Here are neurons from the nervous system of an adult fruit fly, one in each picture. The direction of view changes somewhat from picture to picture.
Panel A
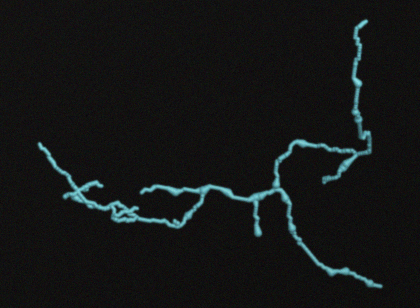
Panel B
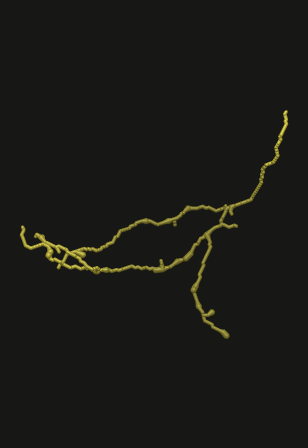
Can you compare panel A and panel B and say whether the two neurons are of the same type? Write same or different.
same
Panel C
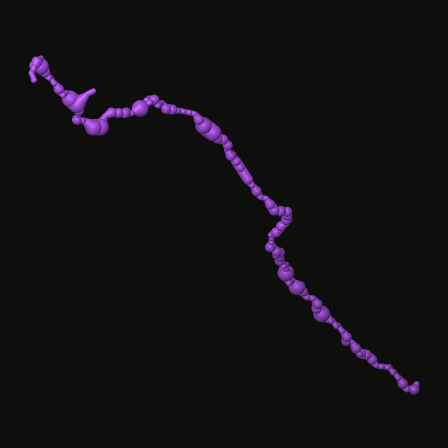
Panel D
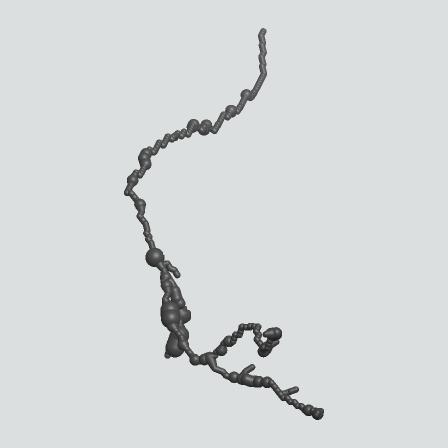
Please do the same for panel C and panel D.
same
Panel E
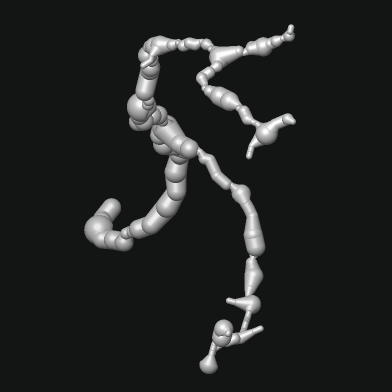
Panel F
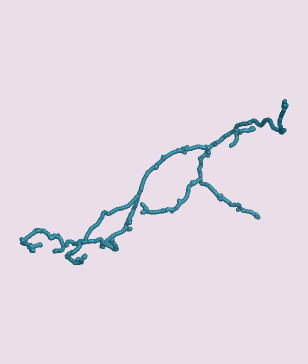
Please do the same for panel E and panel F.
different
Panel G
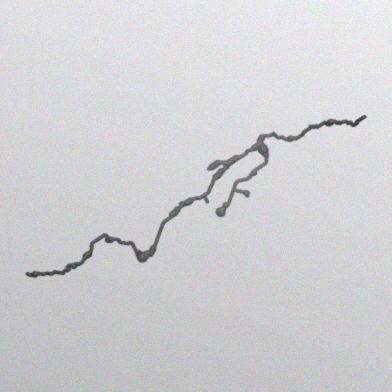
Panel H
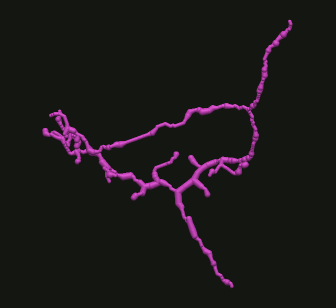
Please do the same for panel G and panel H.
different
